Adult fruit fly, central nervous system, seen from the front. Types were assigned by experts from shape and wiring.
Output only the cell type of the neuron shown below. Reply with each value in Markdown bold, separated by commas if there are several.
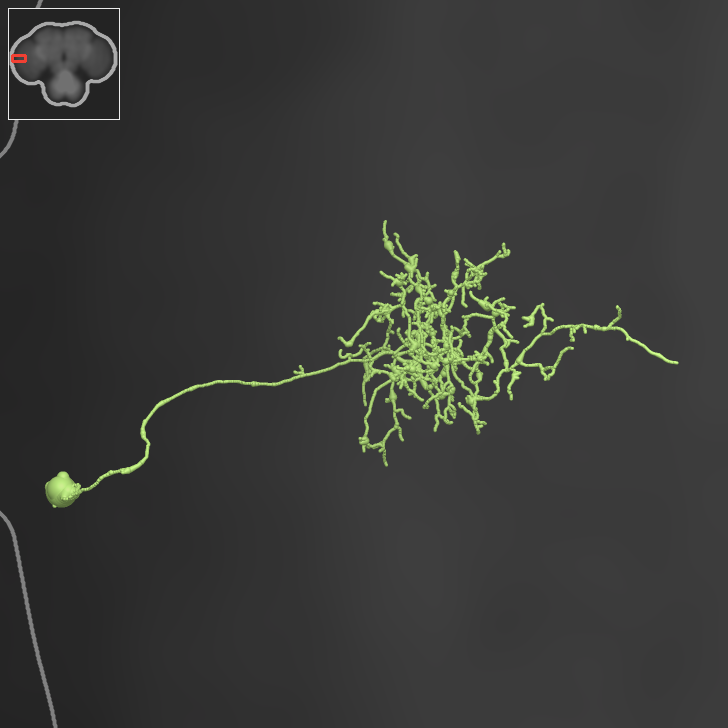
**Cm3**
